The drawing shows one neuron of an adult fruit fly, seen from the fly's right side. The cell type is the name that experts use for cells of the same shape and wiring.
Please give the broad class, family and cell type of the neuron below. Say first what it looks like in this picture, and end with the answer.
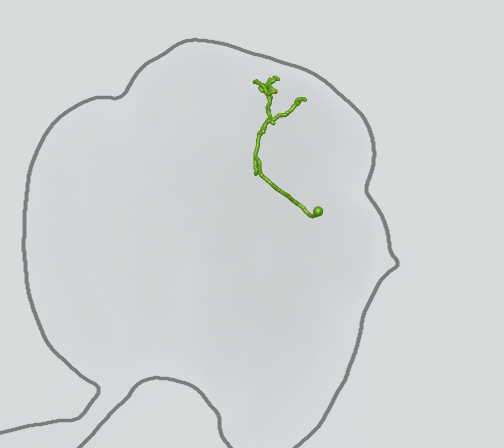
As drawn here it is taller than it is wide. It is a central-brain intrinsic neuron. Its family is hemilineage SLPpl3. It is of cell type CB1178.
